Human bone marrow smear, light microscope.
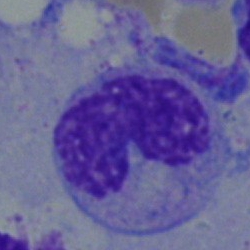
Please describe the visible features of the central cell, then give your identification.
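A round, smooth outline bounds this cell. Its nucleus is kidney-shaped, with a deep notch on the lower right side. Most of the cytoplasm lies below and to the right of the nucleus, filling the notch, and no distinct granules can be seen within it. The cell is a monocyte.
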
